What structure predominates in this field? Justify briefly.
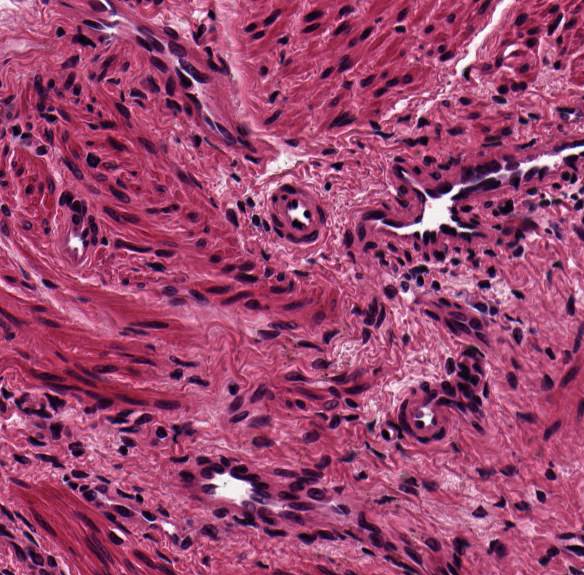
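Smooth muscle makes up this field. Spindle cells form interlacing bundles running in several directions, with elongated blunt-ended nuclei.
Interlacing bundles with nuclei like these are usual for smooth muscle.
No epithelium or glands are present.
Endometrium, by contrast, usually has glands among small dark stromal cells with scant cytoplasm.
The bright pink cytoplasm merges into the bundle fibres.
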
